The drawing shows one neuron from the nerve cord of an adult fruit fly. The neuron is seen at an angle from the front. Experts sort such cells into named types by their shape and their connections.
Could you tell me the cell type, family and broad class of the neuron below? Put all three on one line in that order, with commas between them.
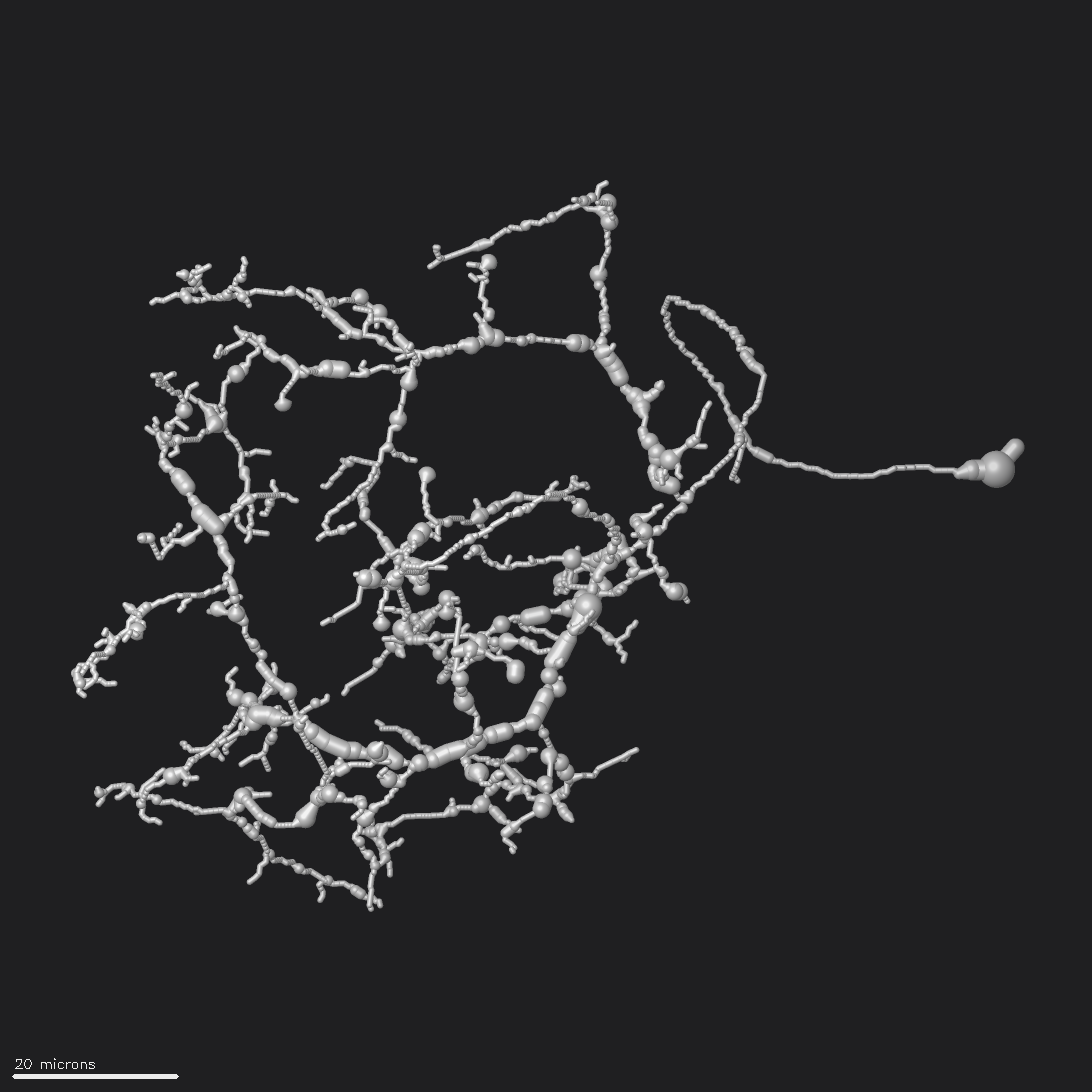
IN03A067, hemilineage 03A, nerve-cord intrinsic neuron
